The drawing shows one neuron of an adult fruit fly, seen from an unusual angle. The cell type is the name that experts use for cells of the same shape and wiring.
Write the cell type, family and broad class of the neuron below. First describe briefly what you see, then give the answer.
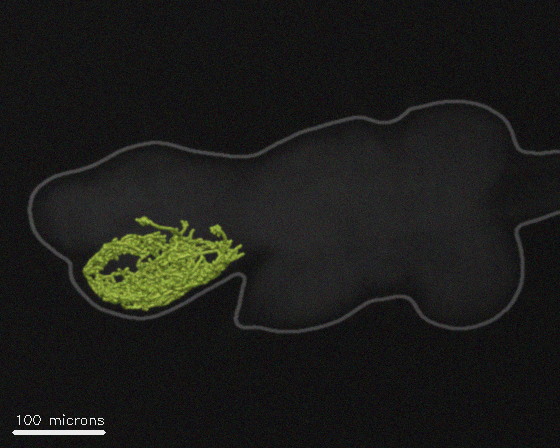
It lies in the nerve cord. By the scale bar it is about 180 microns wide in this view. The cell type is IN12B011. The family is hemilineage 12B. It is a nerve-cord intrinsic neuron.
